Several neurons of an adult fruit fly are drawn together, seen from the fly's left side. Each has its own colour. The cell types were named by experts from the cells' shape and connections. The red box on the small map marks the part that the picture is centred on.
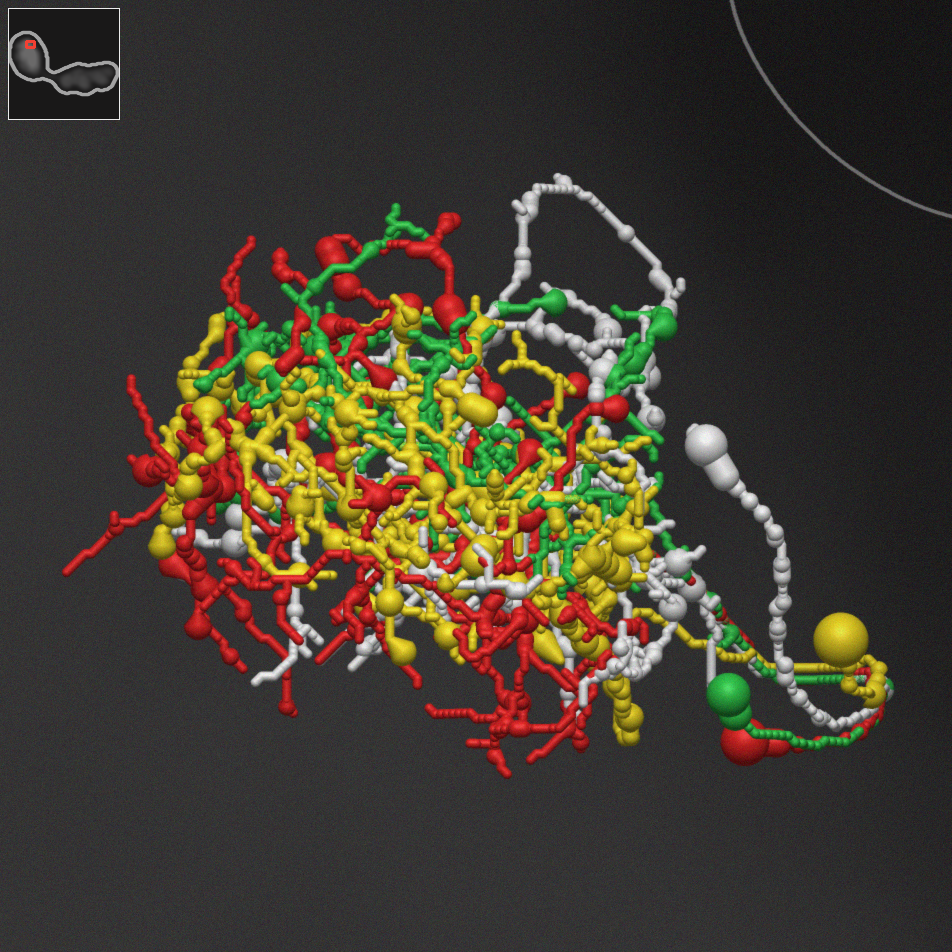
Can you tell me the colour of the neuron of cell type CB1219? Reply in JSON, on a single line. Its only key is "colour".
{"colour": "red"}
